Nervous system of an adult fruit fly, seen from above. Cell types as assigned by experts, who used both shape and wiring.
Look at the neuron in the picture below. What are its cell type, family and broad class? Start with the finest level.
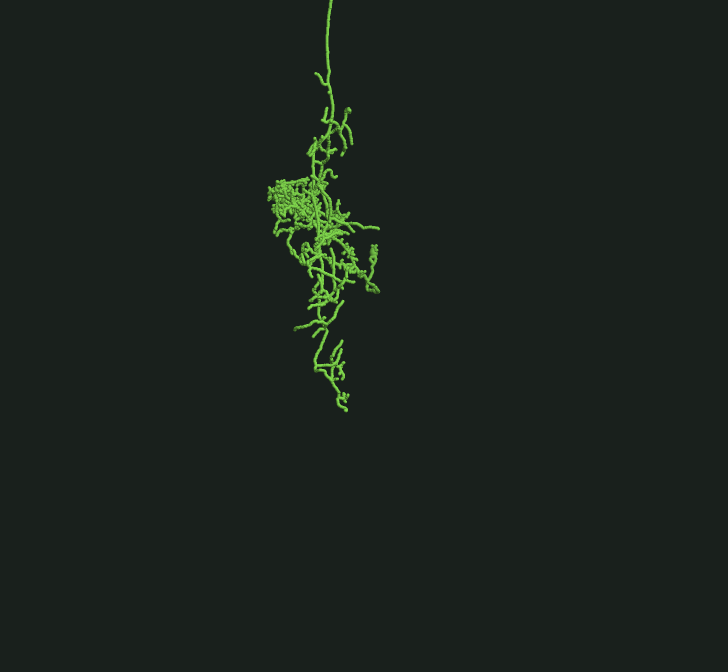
AN06B089; hemilineage 06B; ascending neuron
